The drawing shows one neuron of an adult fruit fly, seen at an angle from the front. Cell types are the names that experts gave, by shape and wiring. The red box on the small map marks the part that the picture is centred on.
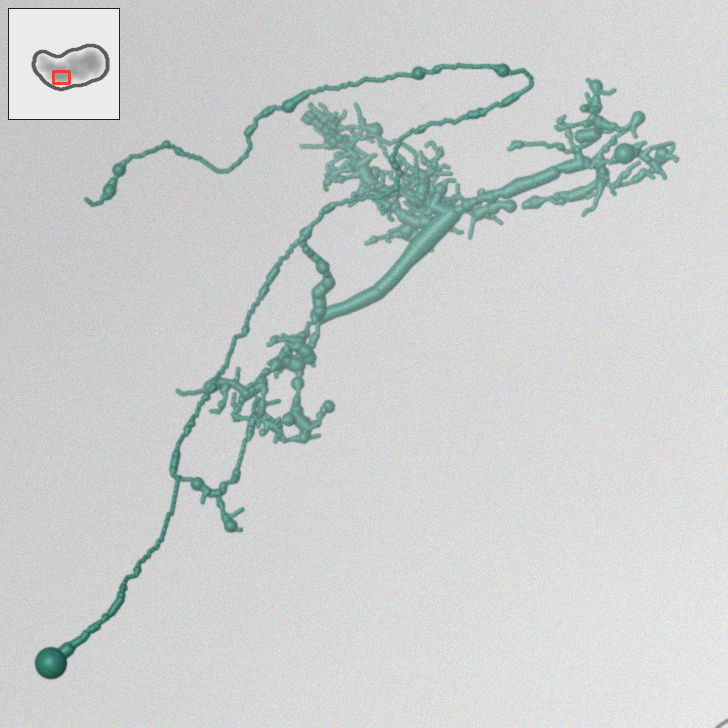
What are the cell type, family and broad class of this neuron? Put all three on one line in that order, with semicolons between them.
TmY14; TmY; visual projection neuron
